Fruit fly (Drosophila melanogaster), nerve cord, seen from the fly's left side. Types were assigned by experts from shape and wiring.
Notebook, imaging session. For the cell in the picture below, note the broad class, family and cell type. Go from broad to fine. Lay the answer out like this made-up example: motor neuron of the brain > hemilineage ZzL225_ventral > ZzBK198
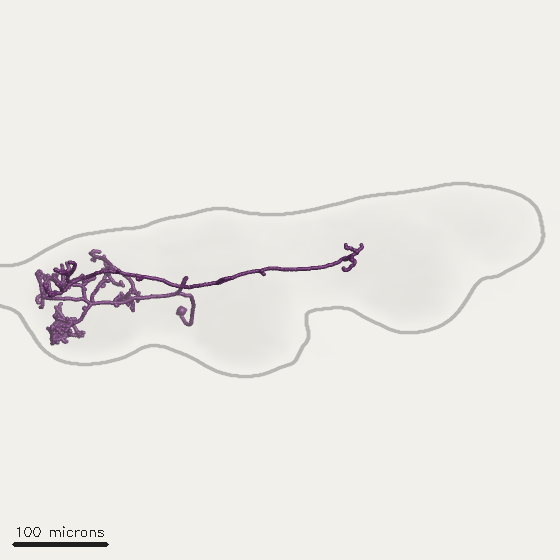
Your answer: nerve-cord intrinsic neuron > hemilineage 08B > IN08B040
